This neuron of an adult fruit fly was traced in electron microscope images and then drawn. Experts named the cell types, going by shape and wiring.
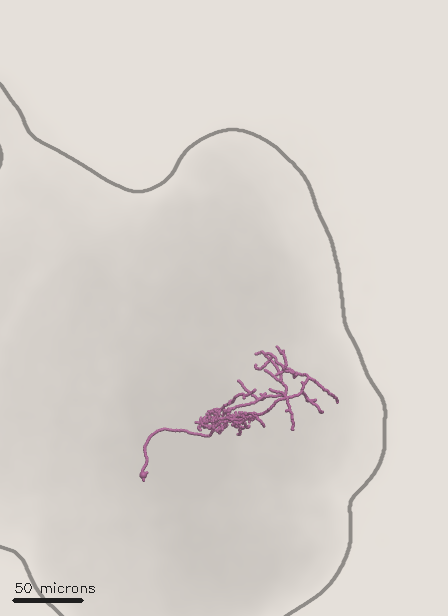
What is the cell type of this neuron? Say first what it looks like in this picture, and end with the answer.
By the scale bar it is about 150 microns wide in this view. In this view it is wider than it is tall. It is a central-brain intrinsic neuron. The cell type is PVLP099.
